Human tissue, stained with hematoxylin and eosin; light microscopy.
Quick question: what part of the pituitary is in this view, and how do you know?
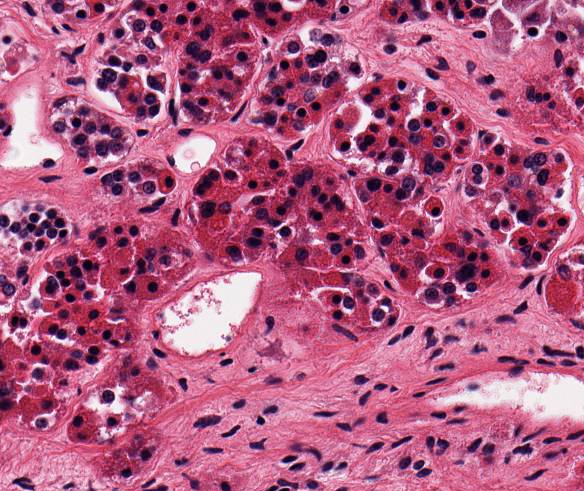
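The field shows pars distalis. Across the upper two-thirds, cells gather in rounded nests separated by fibrous septa. Most of them have abundant, granular, deeply eosinophilic cytoplasm, while scattered others have pale, clear or vacuolated cytoplasm.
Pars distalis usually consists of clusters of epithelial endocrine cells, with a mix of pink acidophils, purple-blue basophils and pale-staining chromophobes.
Just left of centre, a dilated thin-walled space holds pale pink granular material.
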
